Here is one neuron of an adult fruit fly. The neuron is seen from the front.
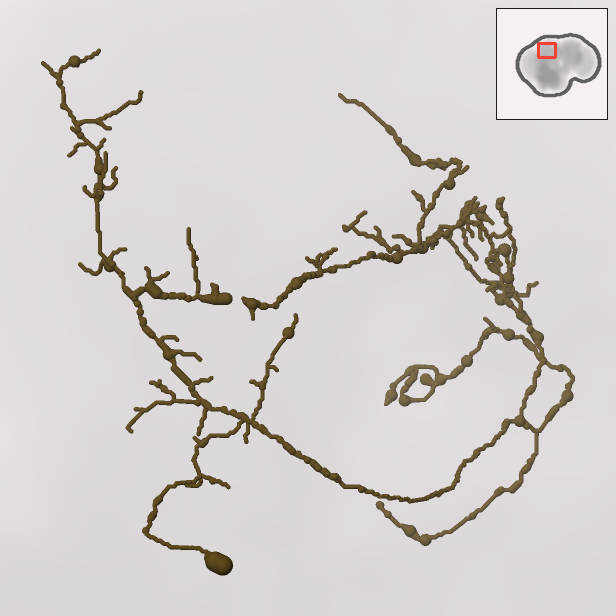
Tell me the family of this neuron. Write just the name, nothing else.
hemilineage SLPa&l1_anterior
